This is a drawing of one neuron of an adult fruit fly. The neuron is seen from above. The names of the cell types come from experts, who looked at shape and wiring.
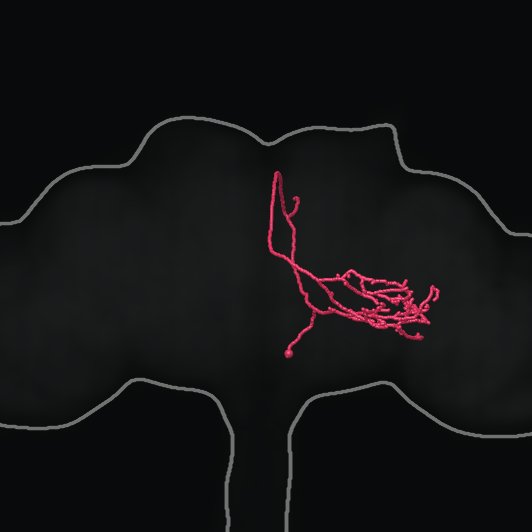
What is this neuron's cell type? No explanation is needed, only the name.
CB4128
